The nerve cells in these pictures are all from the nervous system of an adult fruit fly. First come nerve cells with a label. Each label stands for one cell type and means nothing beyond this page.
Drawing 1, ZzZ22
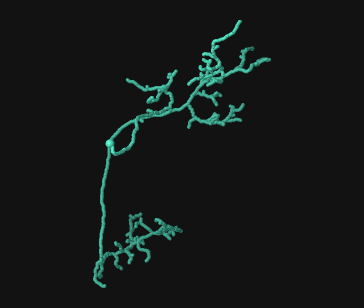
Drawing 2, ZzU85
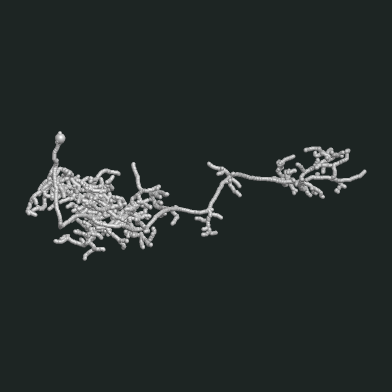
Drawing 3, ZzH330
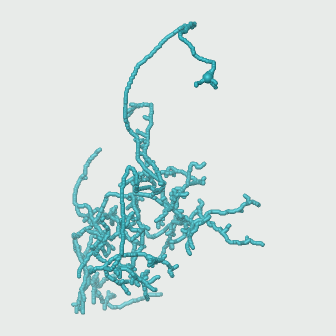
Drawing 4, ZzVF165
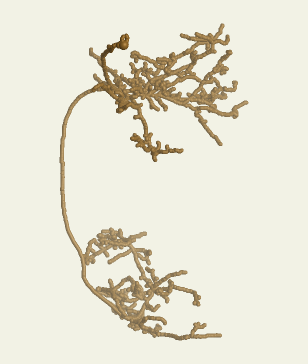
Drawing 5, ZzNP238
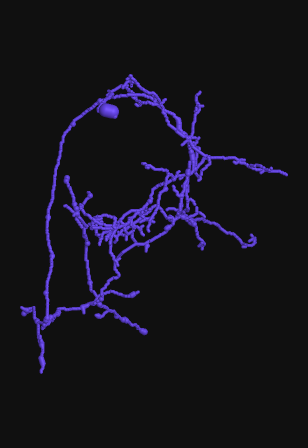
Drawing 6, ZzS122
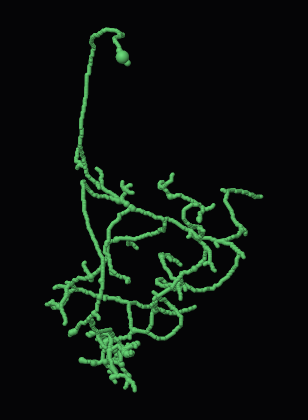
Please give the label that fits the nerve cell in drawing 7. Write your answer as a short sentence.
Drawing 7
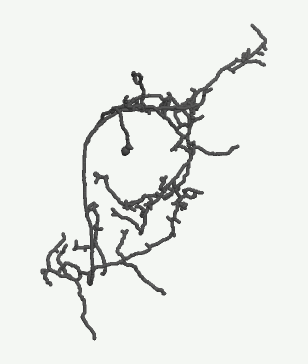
It belongs to ZzNP238.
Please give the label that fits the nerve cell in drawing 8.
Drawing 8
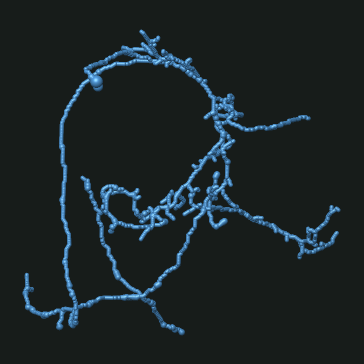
It belongs to ZzNP238.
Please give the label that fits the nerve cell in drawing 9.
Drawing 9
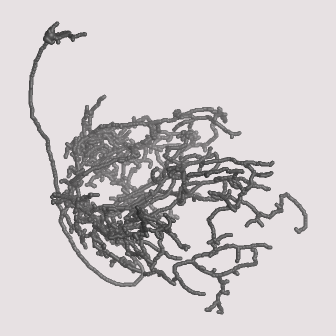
It belongs to ZzU85.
